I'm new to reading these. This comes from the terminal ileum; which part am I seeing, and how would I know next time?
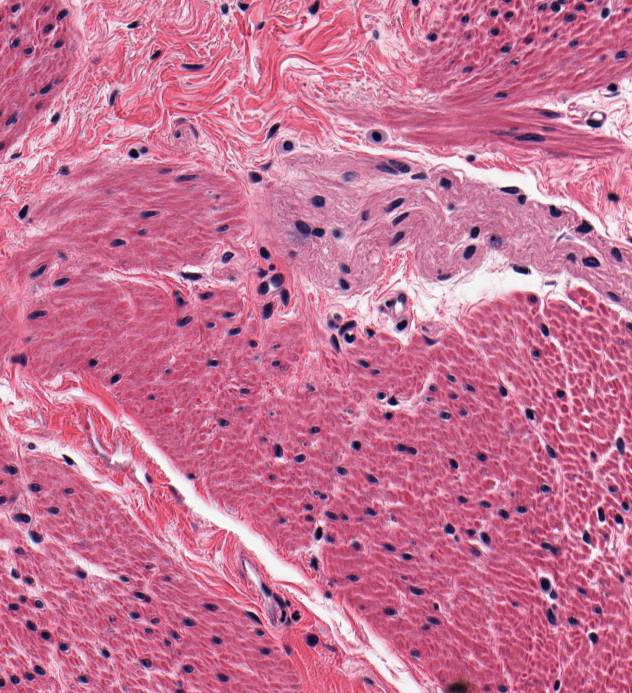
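This field is smooth muscle: bundles cut in different planes, parted by thin connective tissue bands.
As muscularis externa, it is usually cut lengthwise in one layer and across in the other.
The cytoplasm is bright eosinophilic, without cross-striations.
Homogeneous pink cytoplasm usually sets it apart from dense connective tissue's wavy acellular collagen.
Wavy pale pink collagen lies between bundles at top centre.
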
